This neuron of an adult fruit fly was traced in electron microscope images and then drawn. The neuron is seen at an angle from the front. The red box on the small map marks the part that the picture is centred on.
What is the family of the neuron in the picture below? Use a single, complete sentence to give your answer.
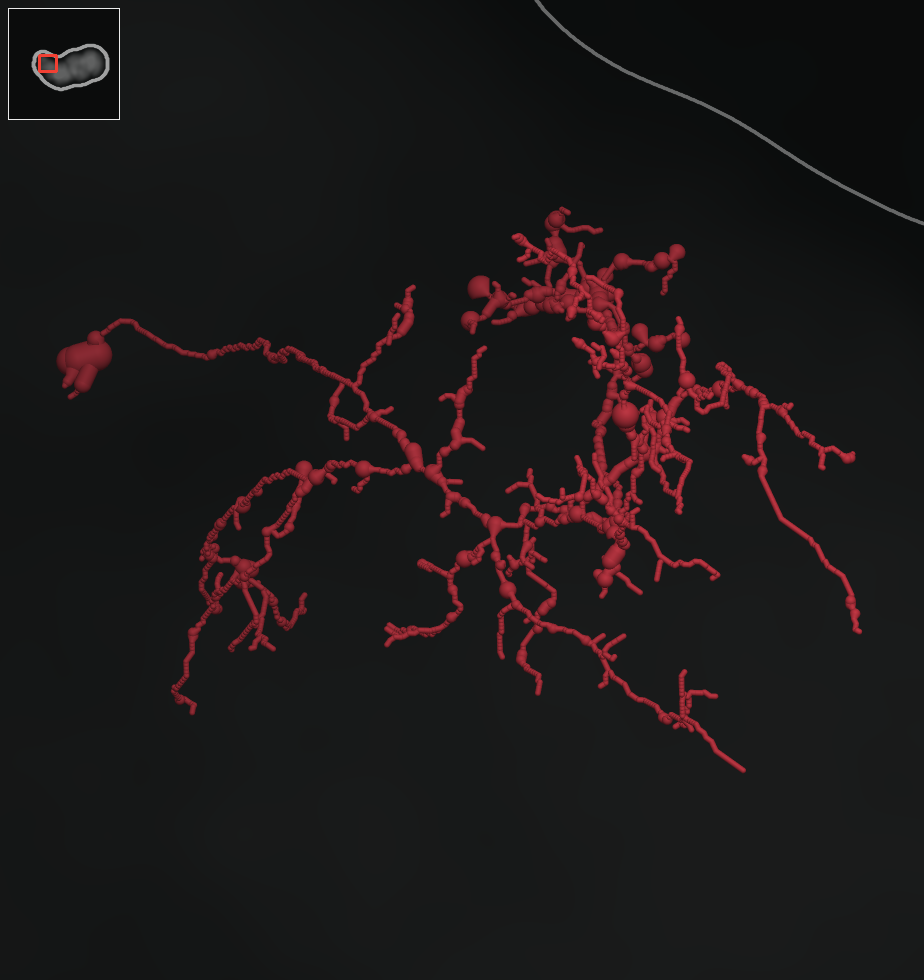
The family designation of this neuron is hemilineage 21A.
